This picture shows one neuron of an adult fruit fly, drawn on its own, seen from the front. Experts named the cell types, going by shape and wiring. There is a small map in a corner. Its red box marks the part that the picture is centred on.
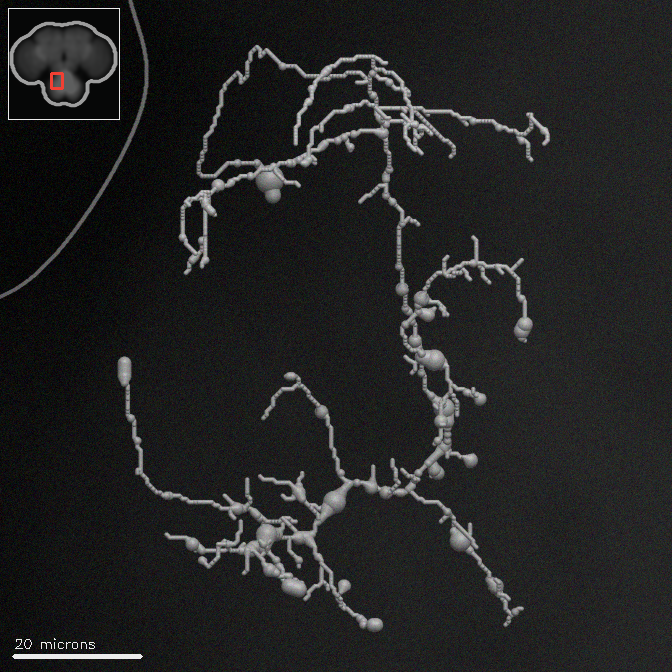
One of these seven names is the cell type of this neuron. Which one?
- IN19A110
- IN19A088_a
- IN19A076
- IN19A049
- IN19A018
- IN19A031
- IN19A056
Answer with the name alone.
IN19A110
